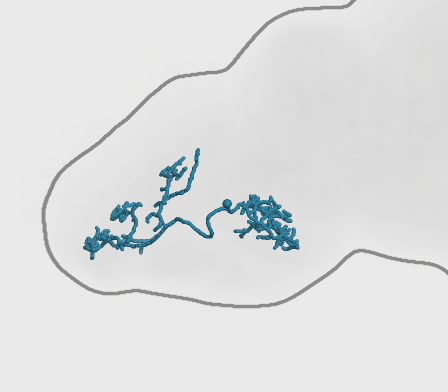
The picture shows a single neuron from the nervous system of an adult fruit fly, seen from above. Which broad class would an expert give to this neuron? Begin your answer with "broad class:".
broad class: optic-lobe intrinsic neuron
